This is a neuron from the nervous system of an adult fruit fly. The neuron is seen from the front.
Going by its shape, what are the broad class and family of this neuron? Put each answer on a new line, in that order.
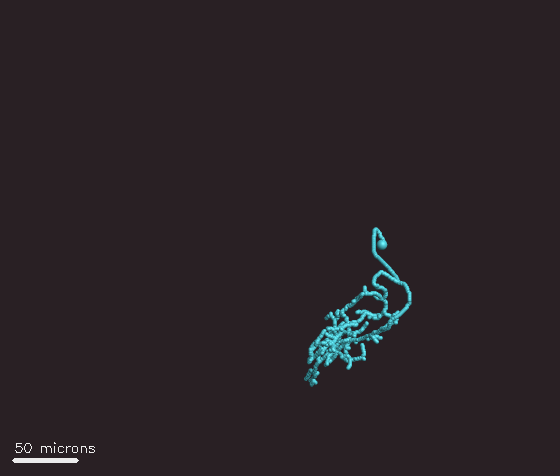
central-brain intrinsic neuron
hemilineage DM5_ventral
